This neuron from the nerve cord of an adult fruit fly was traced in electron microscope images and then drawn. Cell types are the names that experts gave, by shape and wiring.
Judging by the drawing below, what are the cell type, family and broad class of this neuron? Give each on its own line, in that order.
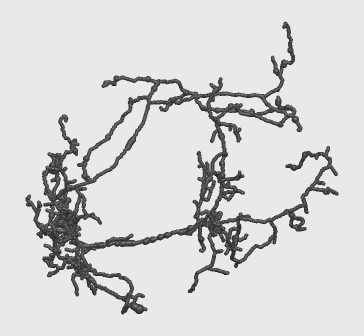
IN04B066
hemilineage 04B
nerve-cord intrinsic neuron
